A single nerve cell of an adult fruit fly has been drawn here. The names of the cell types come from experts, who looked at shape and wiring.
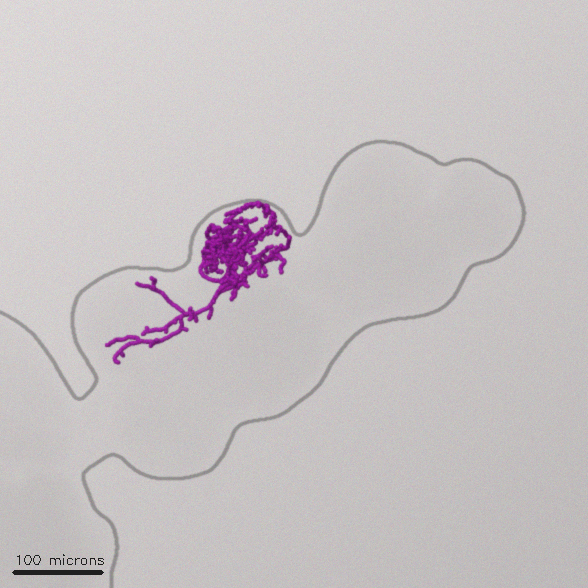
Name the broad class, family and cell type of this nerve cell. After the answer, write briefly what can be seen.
This is a nerve-cord intrinsic neuron. The family is hemilineage 09A. The cell type is IN09A012. By the scale bar it is about 200 microns wide in this view. In this view it is about as wide as it is tall.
